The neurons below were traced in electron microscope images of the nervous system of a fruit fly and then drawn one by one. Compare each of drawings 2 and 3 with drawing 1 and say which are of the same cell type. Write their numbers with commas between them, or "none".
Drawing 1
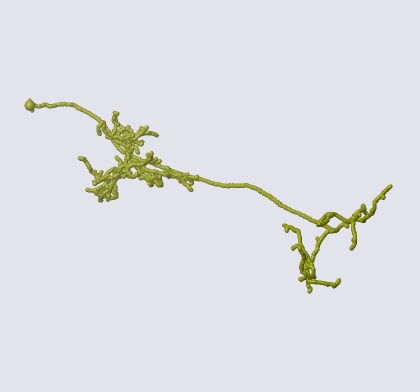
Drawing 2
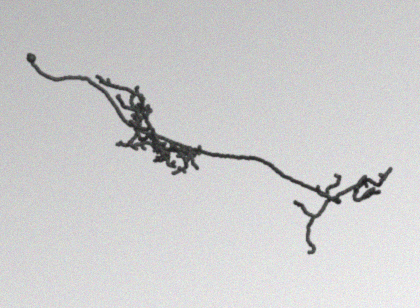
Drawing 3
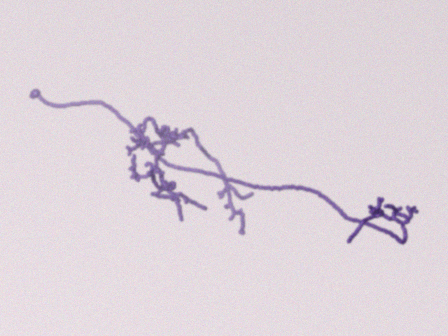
2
